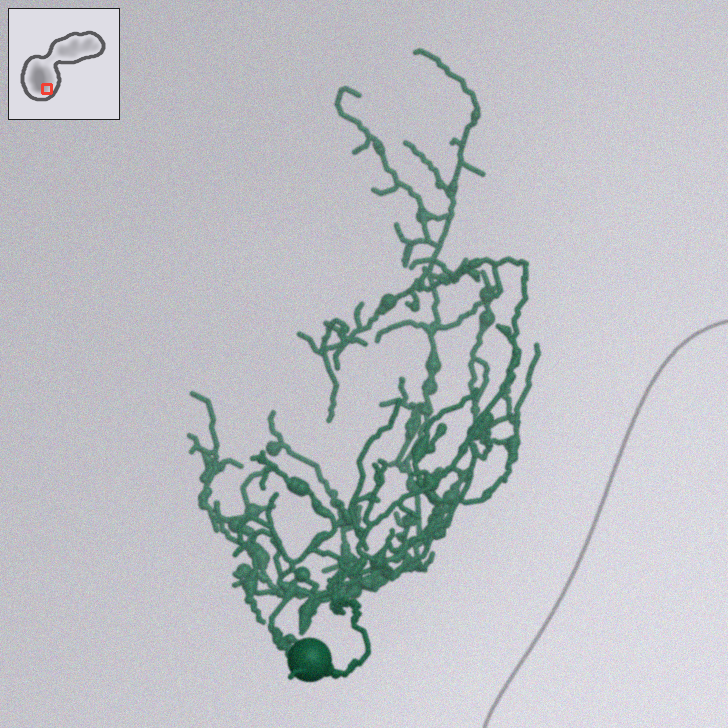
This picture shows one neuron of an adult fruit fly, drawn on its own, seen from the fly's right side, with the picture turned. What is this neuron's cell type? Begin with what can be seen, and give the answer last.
Its cell body lies at the bottom of the picture. The picture shows dozens of branch ends. Its broad class is central-brain intrinsic neuron. The cell type is LHPD3a2_b.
